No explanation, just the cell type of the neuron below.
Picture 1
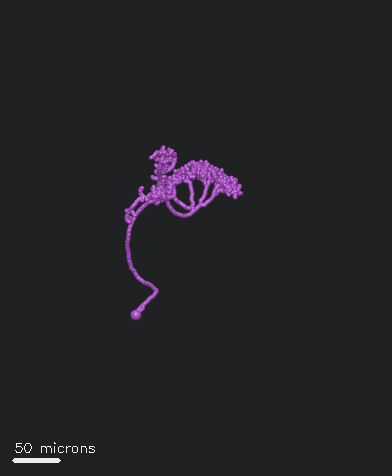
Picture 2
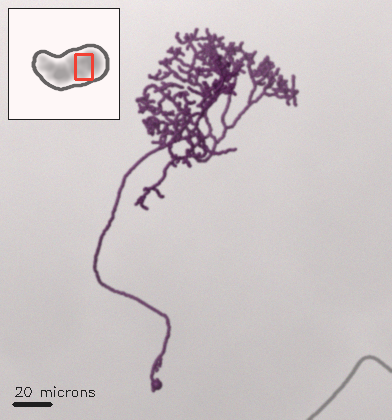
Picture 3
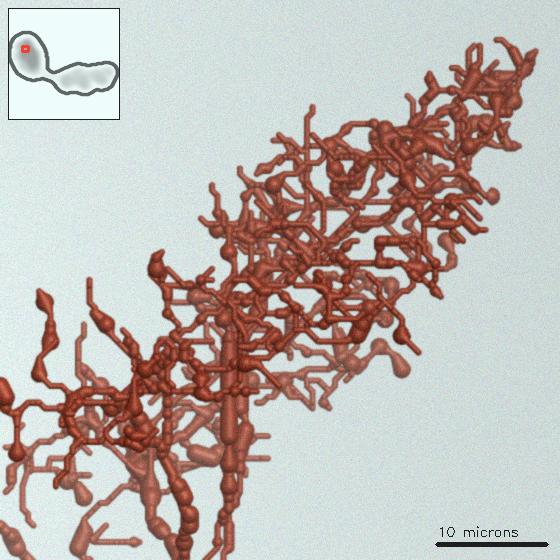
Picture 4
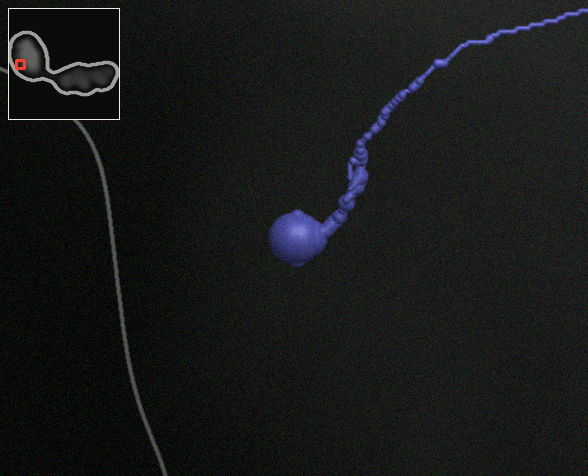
FB5L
